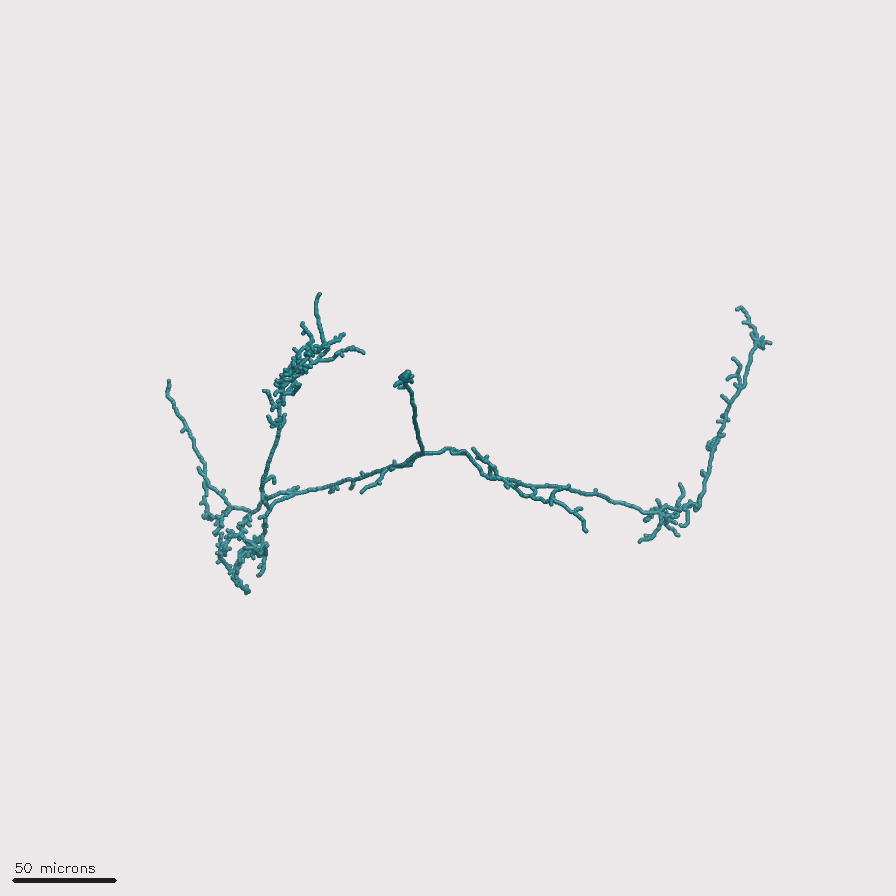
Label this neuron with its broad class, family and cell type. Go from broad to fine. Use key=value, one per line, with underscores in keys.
broad_class=central-brain intrinsic neuron
family=hemilineage WEDd2
cell_type=WED081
